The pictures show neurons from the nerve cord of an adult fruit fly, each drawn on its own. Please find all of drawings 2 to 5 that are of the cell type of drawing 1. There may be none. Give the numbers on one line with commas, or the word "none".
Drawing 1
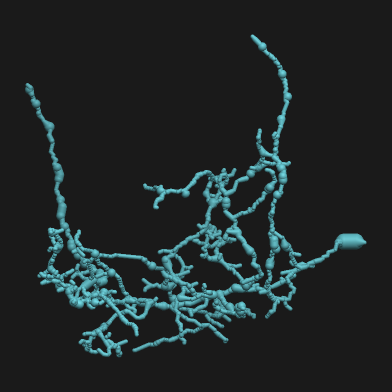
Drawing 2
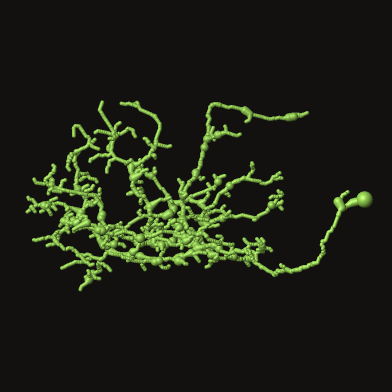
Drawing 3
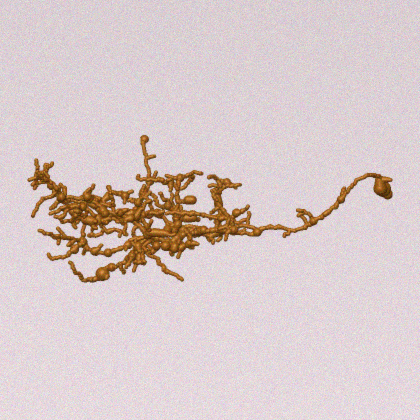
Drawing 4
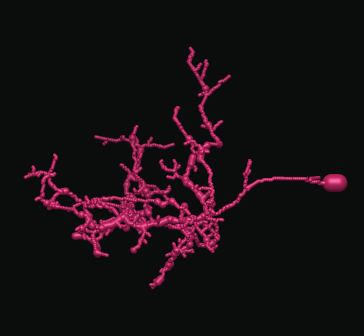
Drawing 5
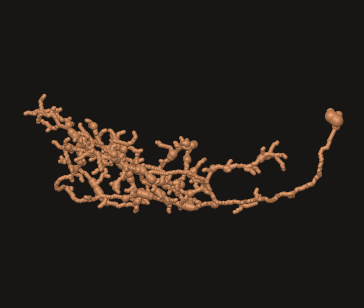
4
